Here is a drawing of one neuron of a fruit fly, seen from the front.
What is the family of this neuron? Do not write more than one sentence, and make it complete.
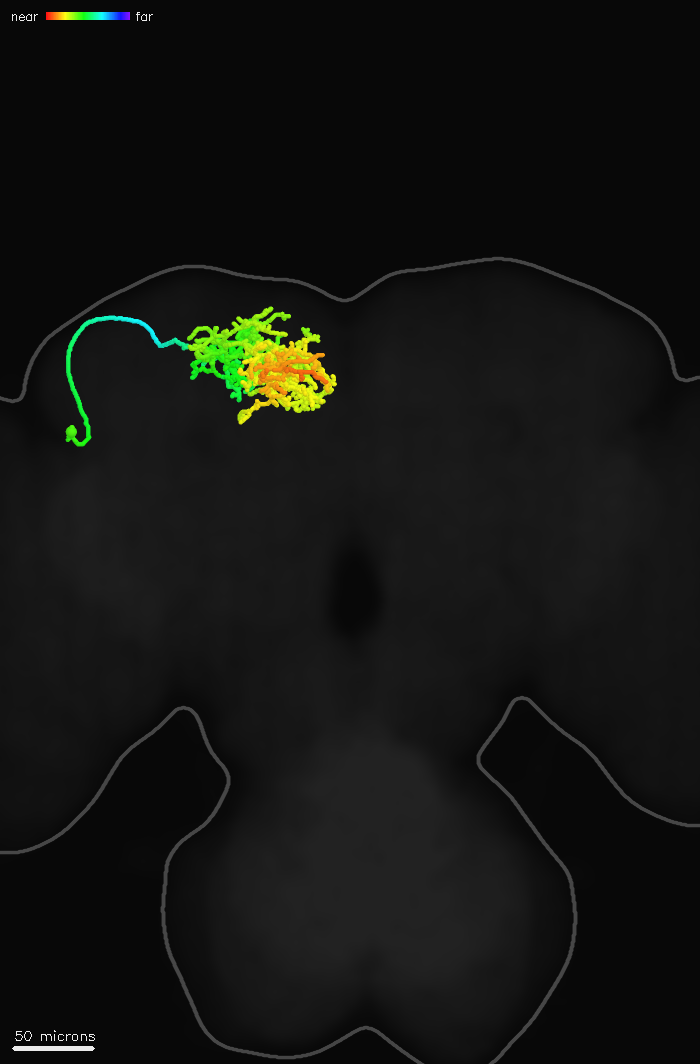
This neuron is categorized under the family hemilineage SLPav2.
